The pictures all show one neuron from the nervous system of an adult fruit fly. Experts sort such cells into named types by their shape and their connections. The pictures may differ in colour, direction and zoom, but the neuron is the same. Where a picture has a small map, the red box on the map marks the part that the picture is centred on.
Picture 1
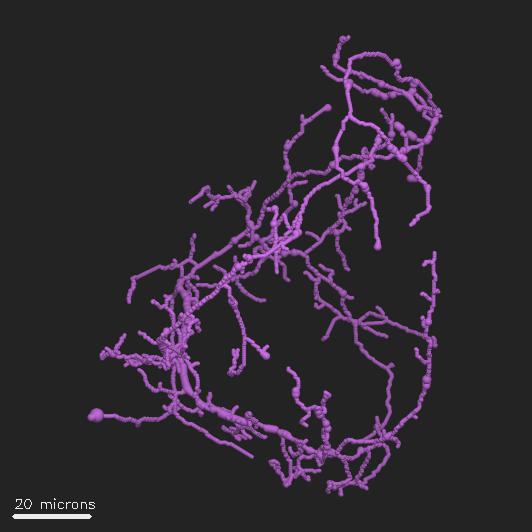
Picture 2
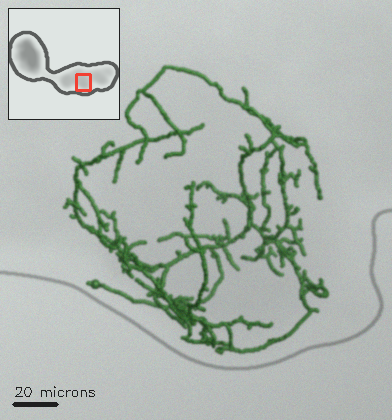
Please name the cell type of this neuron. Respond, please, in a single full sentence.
This neuron falls under the cell type IN04B049_c.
